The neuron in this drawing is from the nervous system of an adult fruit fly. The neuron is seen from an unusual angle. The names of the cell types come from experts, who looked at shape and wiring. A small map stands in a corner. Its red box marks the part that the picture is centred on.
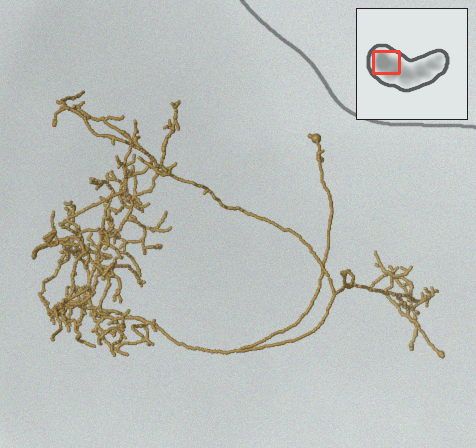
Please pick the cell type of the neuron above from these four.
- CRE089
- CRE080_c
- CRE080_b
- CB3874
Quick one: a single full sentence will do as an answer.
It is CRE080_b that this neuron is, by cell type.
